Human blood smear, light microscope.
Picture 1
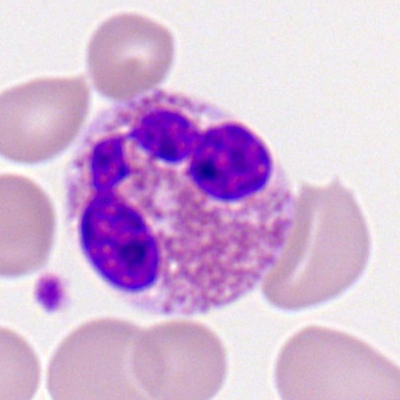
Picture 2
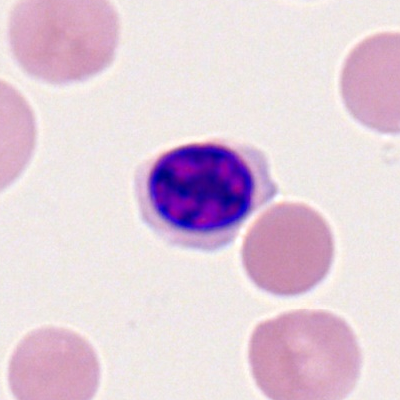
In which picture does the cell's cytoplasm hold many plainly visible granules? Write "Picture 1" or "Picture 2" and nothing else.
Picture 1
